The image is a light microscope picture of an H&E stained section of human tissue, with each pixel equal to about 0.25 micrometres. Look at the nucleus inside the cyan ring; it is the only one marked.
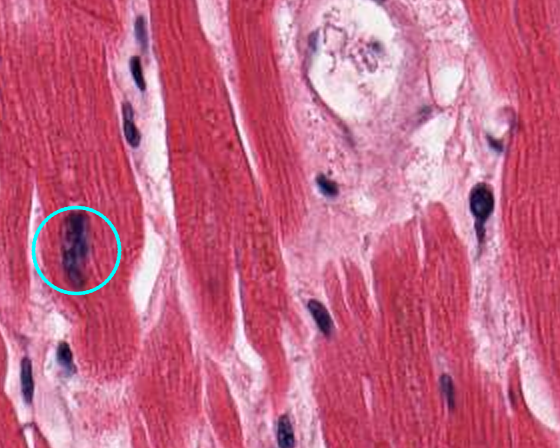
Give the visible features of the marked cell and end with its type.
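The nucleus is an elongated oval, clearly larger than the small dark nuclei lying in the pale spaces between the fibres. The nucleus stains dark purple but unevenly, with blotchy darker and lighter patches rather than a smooth solid tone. The nucleus sits in the middle of the fibre's width, with red cytoplasm on both sides of it. The cytoplasm is abundant and deep red, with fine streaks running lengthwise along the fibre. The cell lies in a long fibre running parallel to neighbouring red fibres, separated from them by pale, loose spaces. It is a cardiomyocyte.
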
